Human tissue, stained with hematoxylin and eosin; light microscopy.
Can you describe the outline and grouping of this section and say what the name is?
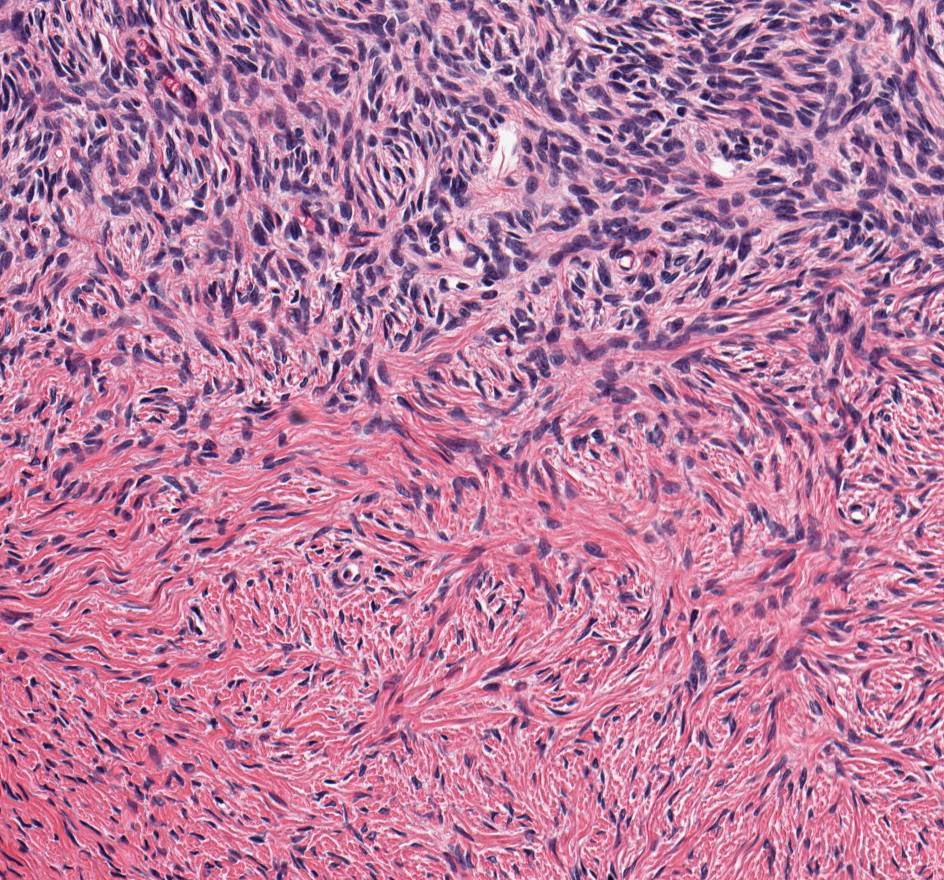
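Upper third's packed with nuclei; lower two-thirds paler, more collagenous, nuclei further apart. Cells are spindle-shaped, nuclei elongated and dark. Lower half: spindle cells and collagen in short intersecting bundles, forming whorls and cartwheel-like patterns. Cytoplasm scant, pale pink, no cell borders visible. It's ovary.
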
